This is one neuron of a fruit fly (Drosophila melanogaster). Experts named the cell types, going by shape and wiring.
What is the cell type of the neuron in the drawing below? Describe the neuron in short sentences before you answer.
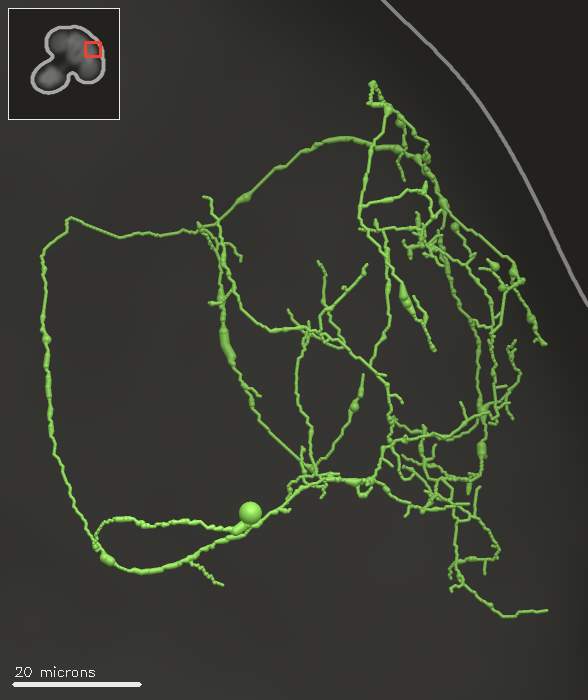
Its cell body lies at the bottom of the picture. By the scale bar it is about 85 microns tall in this view. Dozens of branch ends can be seen. It is a central-brain intrinsic neuron. Its cell type is SLP369.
